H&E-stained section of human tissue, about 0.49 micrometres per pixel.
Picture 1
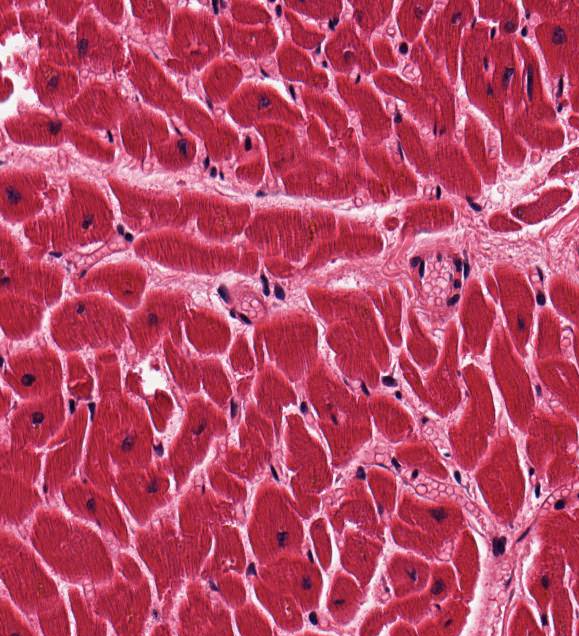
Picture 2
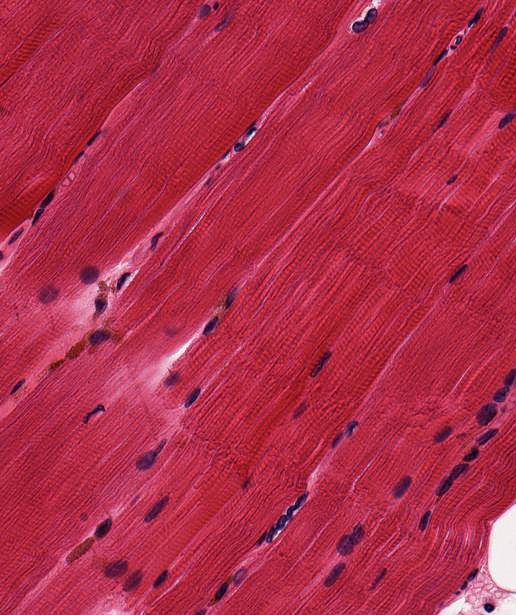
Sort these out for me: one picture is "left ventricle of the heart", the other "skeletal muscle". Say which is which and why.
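Picture 1 is the left ventricle of the heart; picture 2, skeletal muscle. The ventricular fibres branch and run in several directions, many cut obliquely or across, with deeply eosinophilic cytoplasm showing faint cross-striations. A band of pale pink loose connective tissue crosses the upper middle roughly horizontally, and small dark elongated nuclei lie in the thin connective tissue between fibres. The skeletal muscle fibres show fine, regular transverse cross-striations and deep, even pink-red cytoplasm, with elongated dark purple oval nuclei, aligned with the fibres, mostly at their edges.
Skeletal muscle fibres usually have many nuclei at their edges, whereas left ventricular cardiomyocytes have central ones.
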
